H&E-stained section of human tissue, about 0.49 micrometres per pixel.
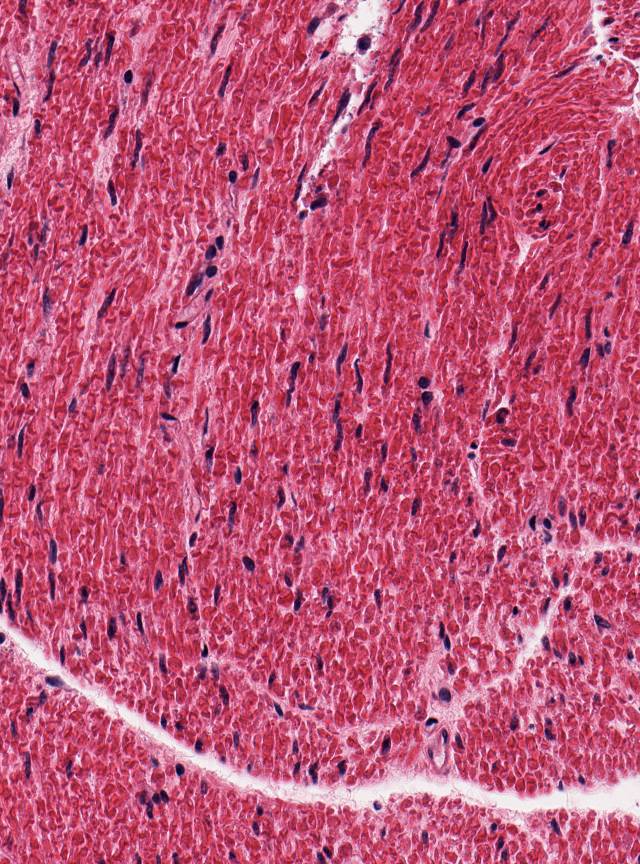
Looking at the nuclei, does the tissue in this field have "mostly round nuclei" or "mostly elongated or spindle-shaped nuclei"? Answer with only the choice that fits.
Mostly elongated or spindle-shaped nuclei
